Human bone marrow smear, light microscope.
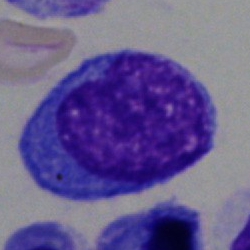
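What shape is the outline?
Oval, with a smooth edge.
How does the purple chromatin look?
Stippled with many small pale spots.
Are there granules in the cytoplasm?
None are visible; a single tiny dark dot does lie there, below and to the left of the nucleus.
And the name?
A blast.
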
